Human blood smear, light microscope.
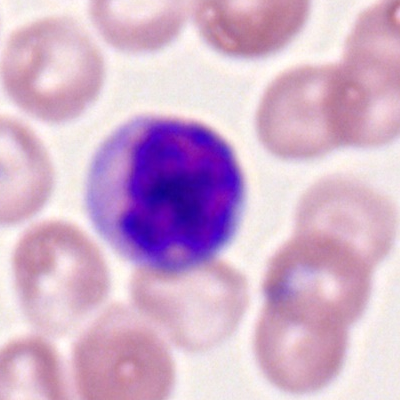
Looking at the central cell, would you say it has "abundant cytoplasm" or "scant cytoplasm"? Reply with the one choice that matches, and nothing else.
Scant cytoplasm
